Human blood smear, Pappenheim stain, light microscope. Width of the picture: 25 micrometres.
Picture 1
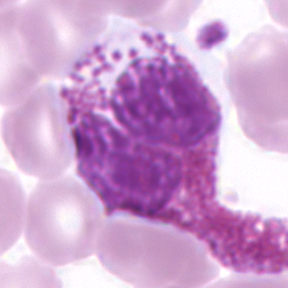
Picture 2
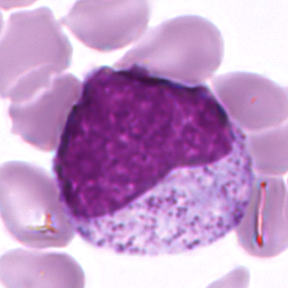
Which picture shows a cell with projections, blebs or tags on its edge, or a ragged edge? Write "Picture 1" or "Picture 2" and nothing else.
Picture 1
